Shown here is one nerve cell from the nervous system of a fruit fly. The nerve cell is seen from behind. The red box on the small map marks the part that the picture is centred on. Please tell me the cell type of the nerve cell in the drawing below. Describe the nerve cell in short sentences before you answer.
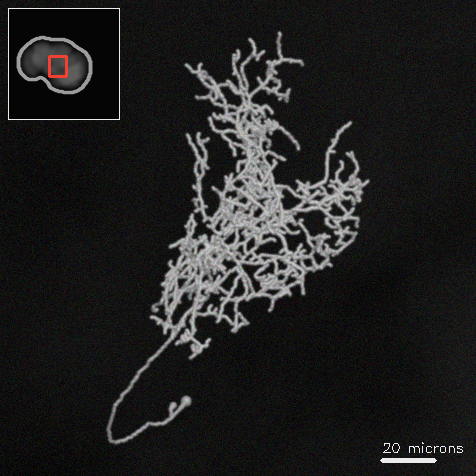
Its cell body lies at the bottom of the picture. By the scale bar it is about 160 microns tall in this view. Its broad class is central-brain intrinsic neuron. Its cell type is GNG315.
